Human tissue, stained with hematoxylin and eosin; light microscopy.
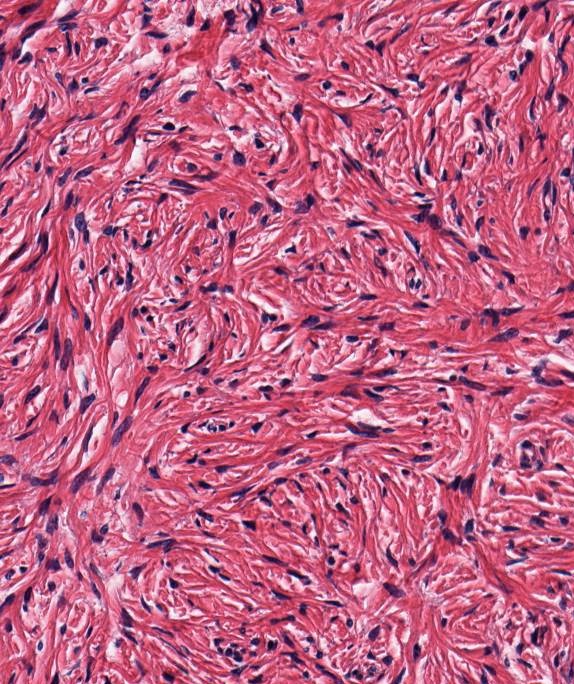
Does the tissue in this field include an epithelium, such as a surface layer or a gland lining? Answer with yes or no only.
No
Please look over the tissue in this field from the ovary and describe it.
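Look across the whole field: spindle cells and fibres form short intersecting bundles that swirl into whorls. Notice the small, dark, elongated nuclei, fairly uniform and spaced apart by fibres, not packed in sheets. Cytoplasm is scant, its borders merging into surrounding fibres.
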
